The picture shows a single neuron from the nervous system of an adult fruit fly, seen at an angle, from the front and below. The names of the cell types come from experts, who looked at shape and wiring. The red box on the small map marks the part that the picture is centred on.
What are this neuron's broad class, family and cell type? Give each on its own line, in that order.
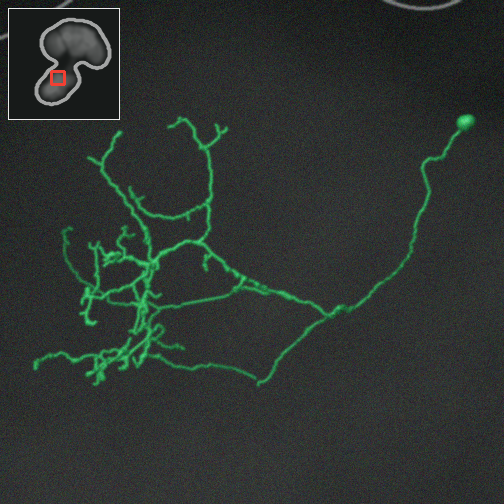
nerve-cord intrinsic neuron
hemilineage 09A
IN09A046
